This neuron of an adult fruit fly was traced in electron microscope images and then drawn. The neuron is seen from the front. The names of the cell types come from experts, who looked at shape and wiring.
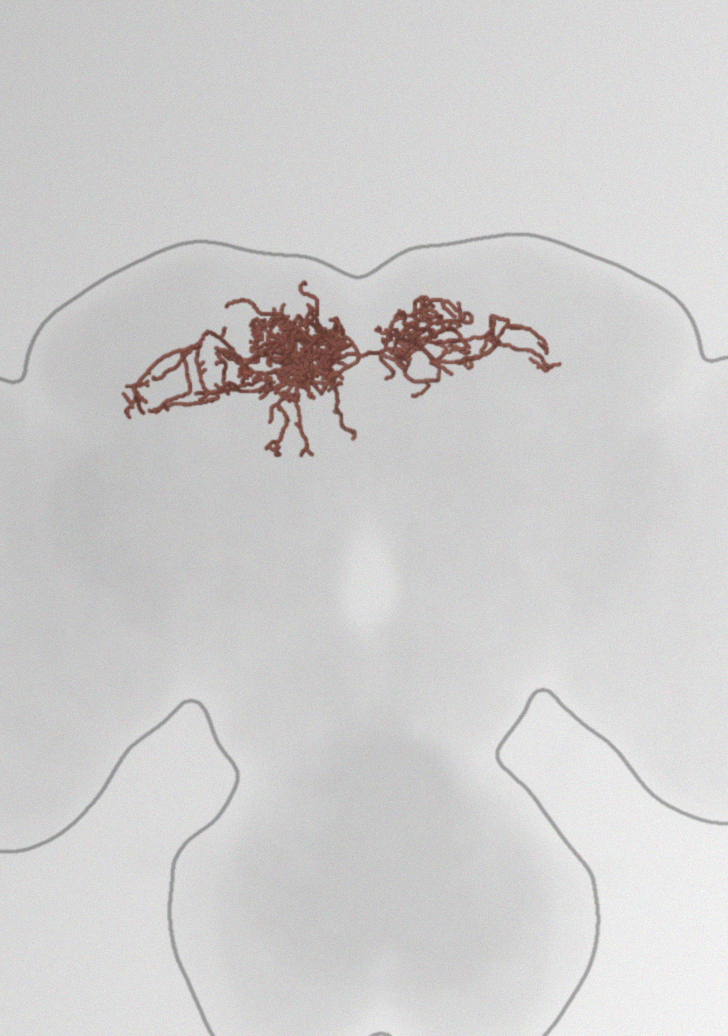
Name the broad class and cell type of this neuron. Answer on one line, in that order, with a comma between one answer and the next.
central-brain intrinsic neuron, SMP143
